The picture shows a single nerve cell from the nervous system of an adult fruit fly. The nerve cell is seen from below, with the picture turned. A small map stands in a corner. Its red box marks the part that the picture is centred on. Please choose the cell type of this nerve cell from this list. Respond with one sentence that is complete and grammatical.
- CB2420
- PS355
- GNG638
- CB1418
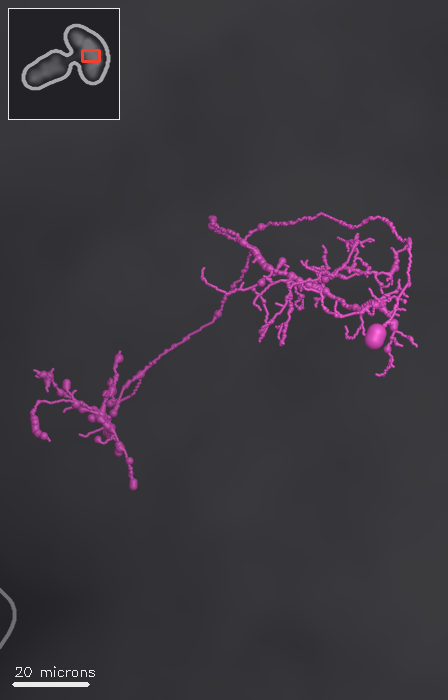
The cell type that fits this nerve cell is CB1418.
